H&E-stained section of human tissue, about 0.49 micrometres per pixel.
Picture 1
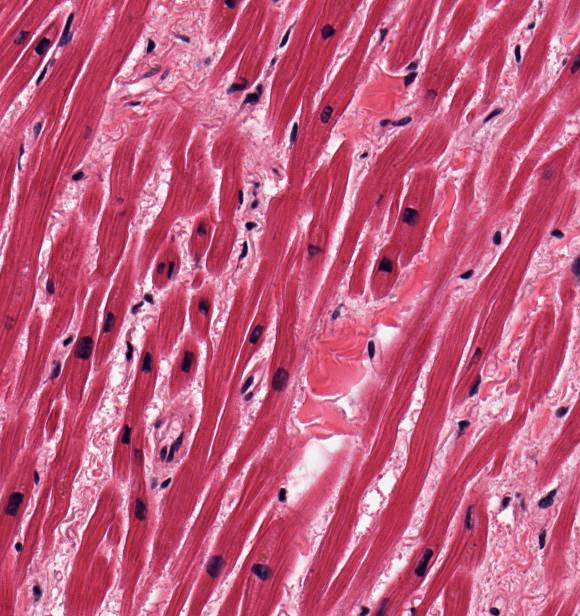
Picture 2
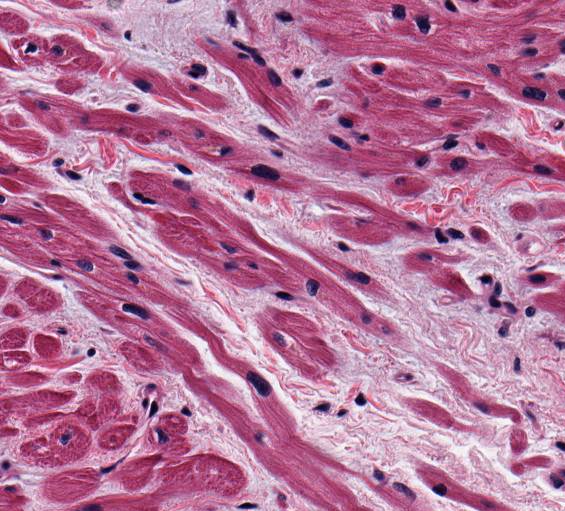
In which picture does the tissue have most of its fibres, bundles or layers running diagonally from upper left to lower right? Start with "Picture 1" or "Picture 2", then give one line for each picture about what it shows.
Picture 2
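Picture 1: Elongated muscle fibres run in parallel from the lower left to the upper right across the whole field.
Picture 2: Most muscle fibres in the field run diagonally from upper left to lower right.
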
